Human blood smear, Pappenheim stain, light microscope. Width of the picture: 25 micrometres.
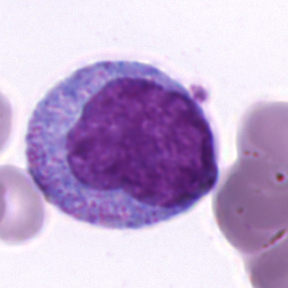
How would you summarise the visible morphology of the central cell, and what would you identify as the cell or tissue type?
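Working through the features in order: the outline is round and smooth. The nucleus lies off-centre, toward the right side, and occupies more than half of the cell. Its chromatin is dark purple, with a patchy, finely clumped texture. The cell is a promyelocyte.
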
